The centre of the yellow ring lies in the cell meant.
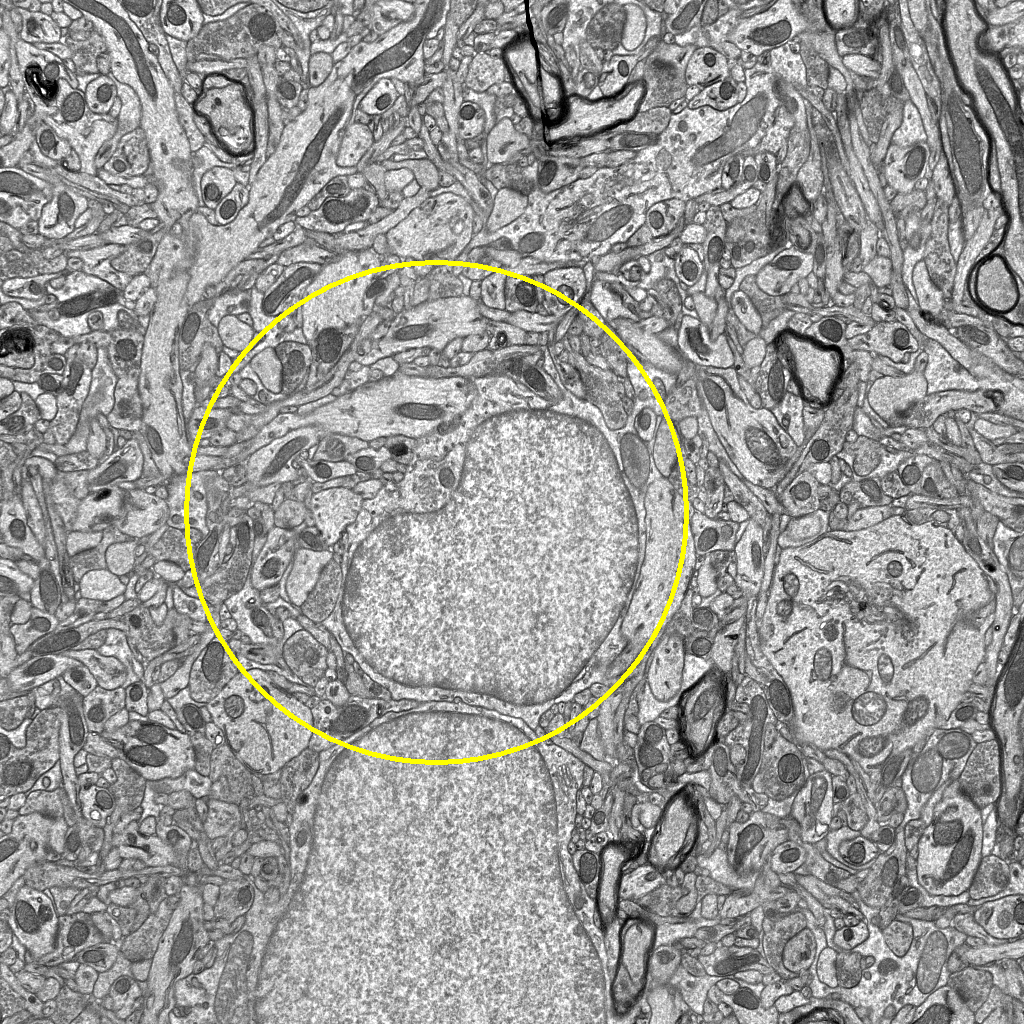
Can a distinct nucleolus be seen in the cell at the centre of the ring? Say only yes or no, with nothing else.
No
